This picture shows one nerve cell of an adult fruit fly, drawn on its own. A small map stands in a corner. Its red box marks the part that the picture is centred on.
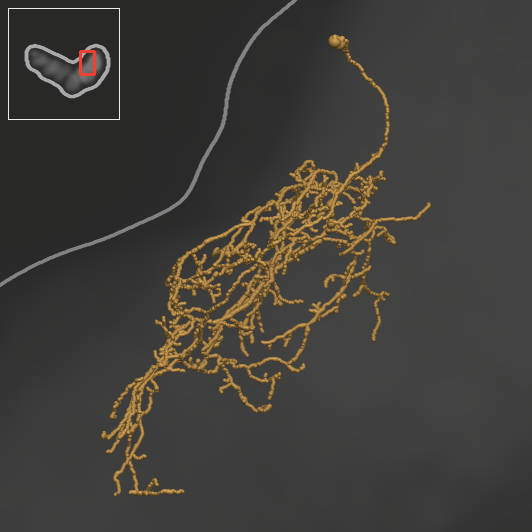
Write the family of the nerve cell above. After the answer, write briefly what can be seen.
The family is hemilineage CLp1. Its broad class is central-brain intrinsic neuron. Dozens of branch ends can be seen. In this view it is taller than it is wide.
